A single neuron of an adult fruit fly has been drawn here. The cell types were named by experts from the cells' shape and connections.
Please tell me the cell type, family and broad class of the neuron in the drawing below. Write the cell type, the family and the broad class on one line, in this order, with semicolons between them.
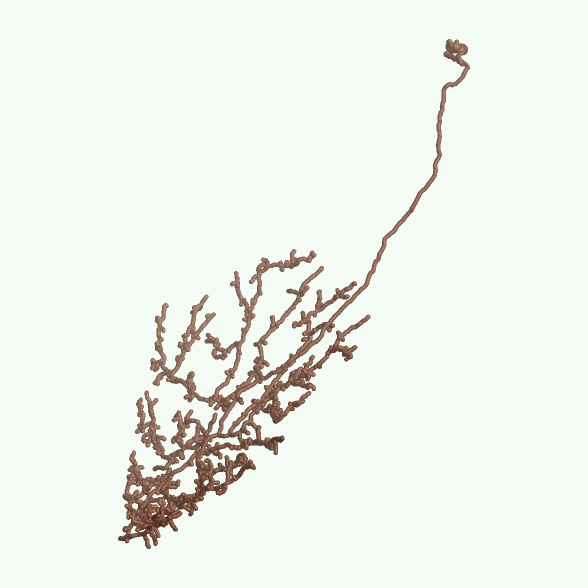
Cm21; Cm; optic-lobe intrinsic neuron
